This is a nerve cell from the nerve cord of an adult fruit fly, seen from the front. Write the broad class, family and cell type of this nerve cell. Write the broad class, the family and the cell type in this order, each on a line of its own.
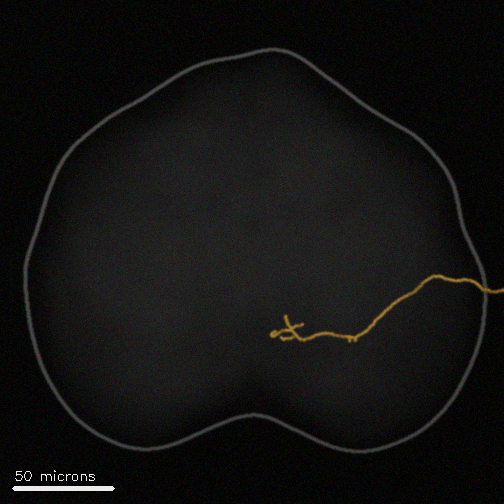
sensory neuron entering the nerve cord
class gustatory
WG1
